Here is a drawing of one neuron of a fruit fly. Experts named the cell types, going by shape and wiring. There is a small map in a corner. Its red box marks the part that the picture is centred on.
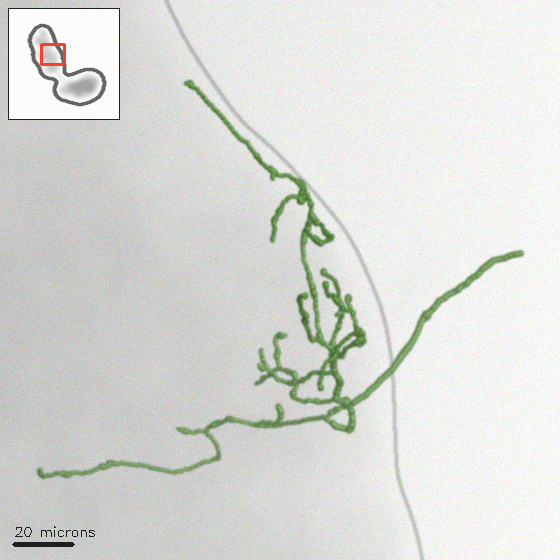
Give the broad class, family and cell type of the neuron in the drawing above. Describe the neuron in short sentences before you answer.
From left to right in the picture it spans about 170 microns. As drawn here it is about as wide as it is tall. This is a sensory neuron entering the nerve cord. The name of its family is class mechanosensory proprioceptive. Its cell type is SNpp13.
